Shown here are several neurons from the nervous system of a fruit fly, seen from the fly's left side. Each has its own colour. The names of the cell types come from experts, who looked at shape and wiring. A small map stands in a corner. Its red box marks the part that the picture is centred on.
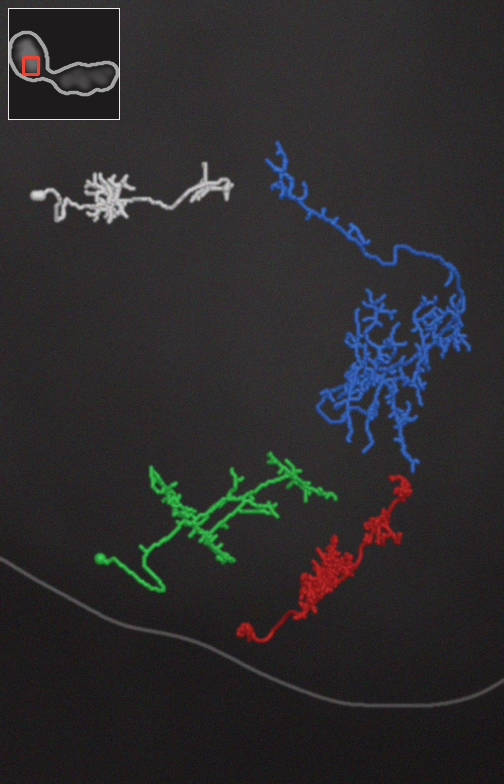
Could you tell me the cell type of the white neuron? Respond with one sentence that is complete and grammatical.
The cell type held by this neuron is Mi9.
